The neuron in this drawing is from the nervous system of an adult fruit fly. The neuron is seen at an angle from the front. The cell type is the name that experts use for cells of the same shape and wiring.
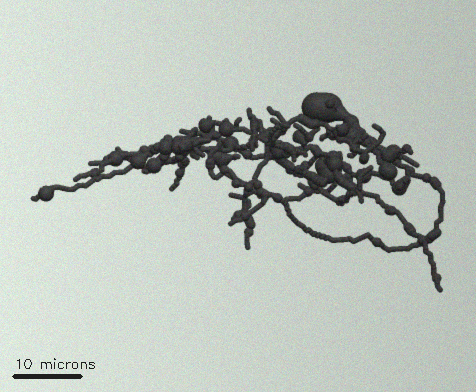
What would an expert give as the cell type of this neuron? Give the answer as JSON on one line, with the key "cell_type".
{"cell_type": "CB4130"}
